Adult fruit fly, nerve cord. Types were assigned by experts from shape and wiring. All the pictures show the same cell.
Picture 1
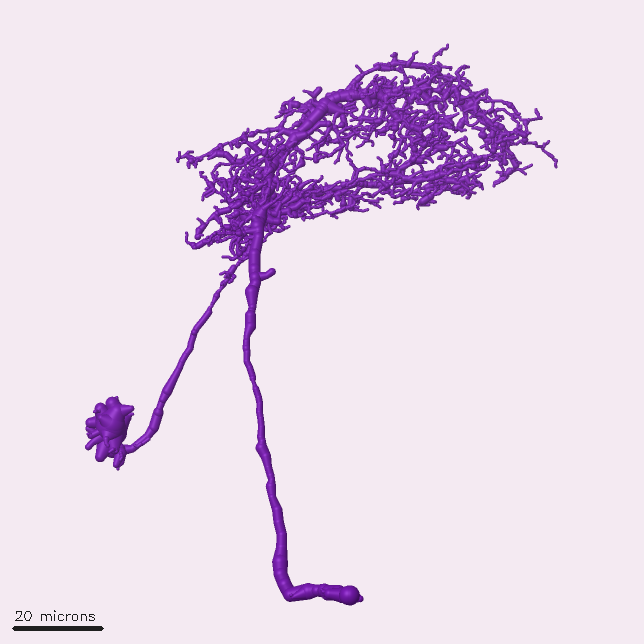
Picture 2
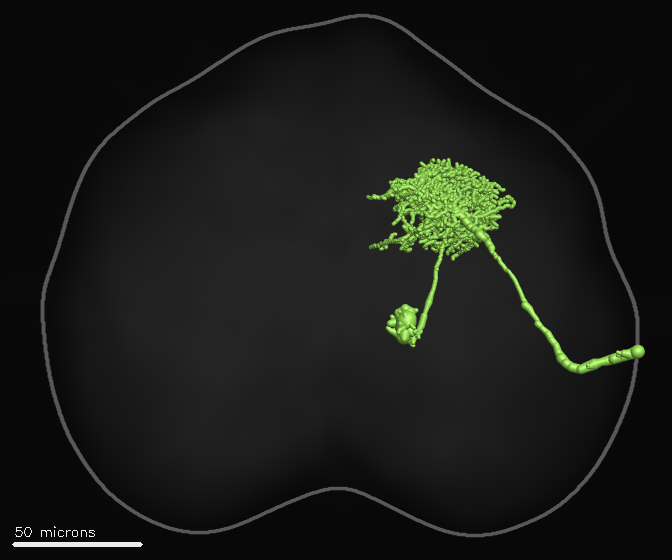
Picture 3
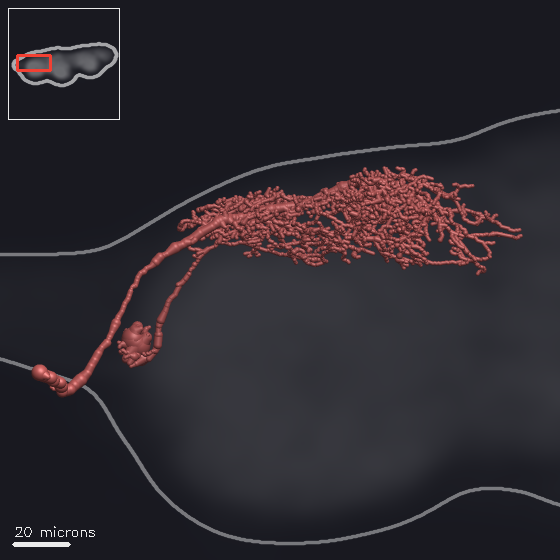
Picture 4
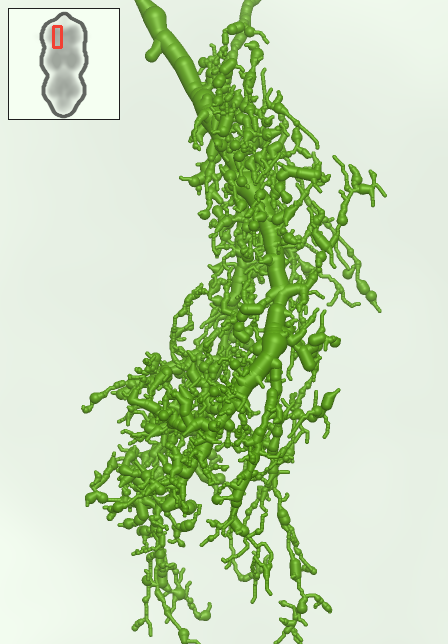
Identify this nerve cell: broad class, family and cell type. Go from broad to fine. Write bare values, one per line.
motor neuron of the nerve cord
hemilineage 16B
MNnm10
